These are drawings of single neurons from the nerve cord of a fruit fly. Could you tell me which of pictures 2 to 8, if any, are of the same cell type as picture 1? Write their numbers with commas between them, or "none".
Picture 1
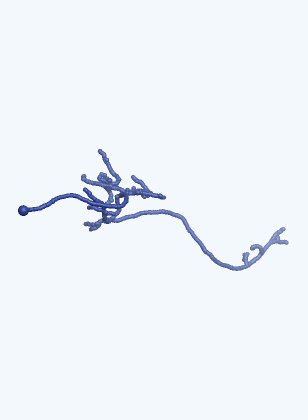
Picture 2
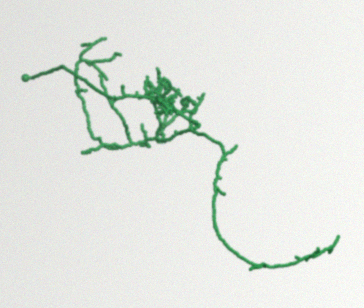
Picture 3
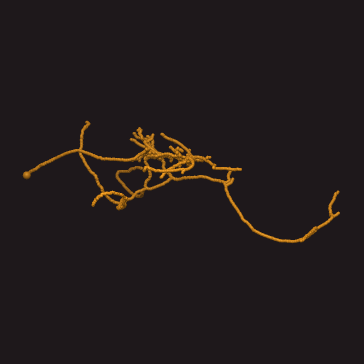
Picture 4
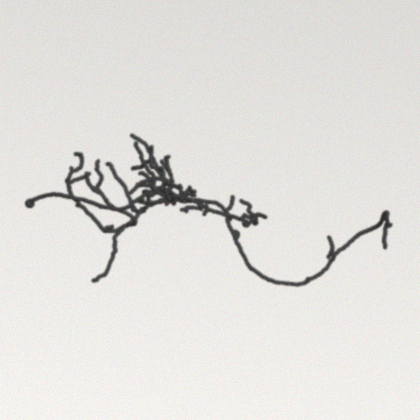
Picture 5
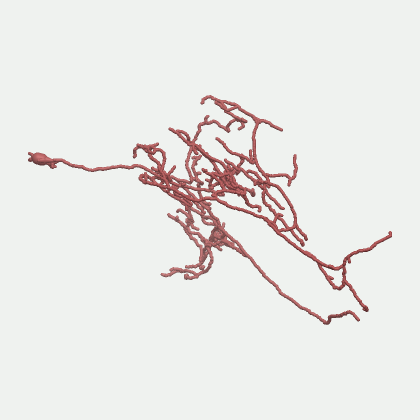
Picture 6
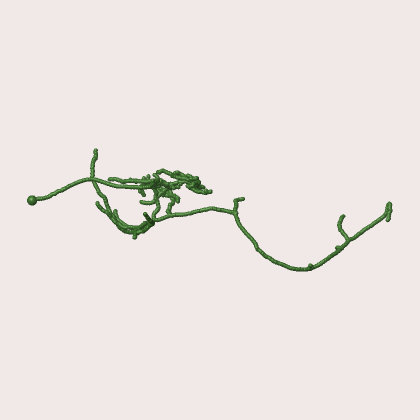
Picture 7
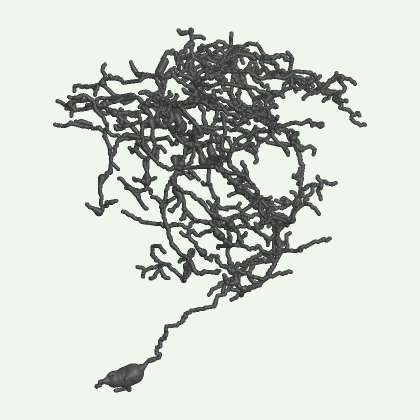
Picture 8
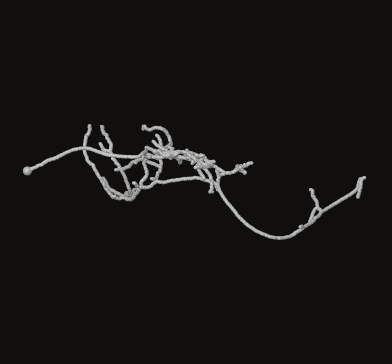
2, 3, 4, 6, 8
